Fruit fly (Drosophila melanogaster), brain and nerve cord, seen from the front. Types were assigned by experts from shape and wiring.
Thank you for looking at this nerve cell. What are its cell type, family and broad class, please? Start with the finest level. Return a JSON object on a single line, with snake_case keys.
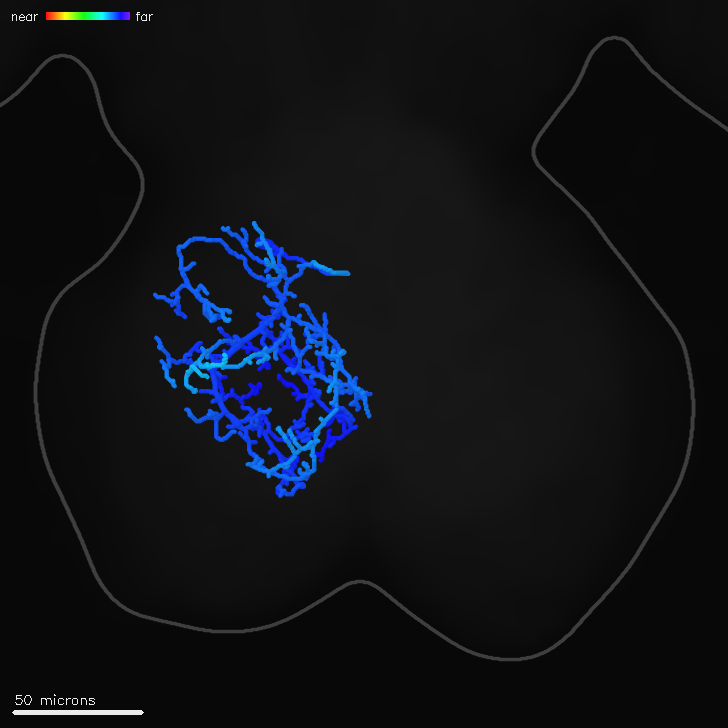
{"cell_type": "IN03A041", "family": "hemilineage 03A", "broad_class": "nerve-cord intrinsic neuron"}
